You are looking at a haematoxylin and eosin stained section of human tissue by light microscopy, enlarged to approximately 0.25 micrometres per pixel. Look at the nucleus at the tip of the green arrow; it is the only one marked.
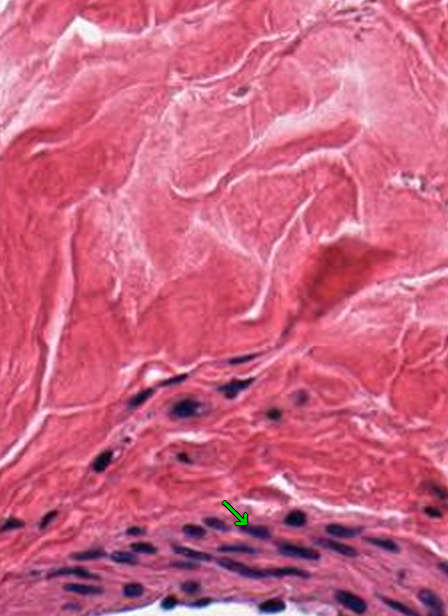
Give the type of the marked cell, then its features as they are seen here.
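It is a smooth muscle cell. The nucleus is elongated and cigar-shaped with rounded ends, dark and evenly stained, with a smooth outline. The nucleus lies with its long axis parallel to the neighbouring elongated nuclei, forming part of a band of stacked, parallel cells. The cytoplasm is pink and blends into the pink material around it, so the cell's own outline cannot be made out. This band of parallel cells runs along the lower edge of the thick, wavy pink fibres, with a clear space just below it at the bottom of the field.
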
